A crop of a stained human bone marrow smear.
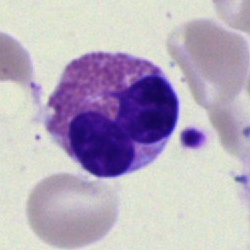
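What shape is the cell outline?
Roughly round.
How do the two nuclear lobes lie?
Diagonally, one at lower left and one at upper right.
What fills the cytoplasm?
Coarse pinkish-purple granules.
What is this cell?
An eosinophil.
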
